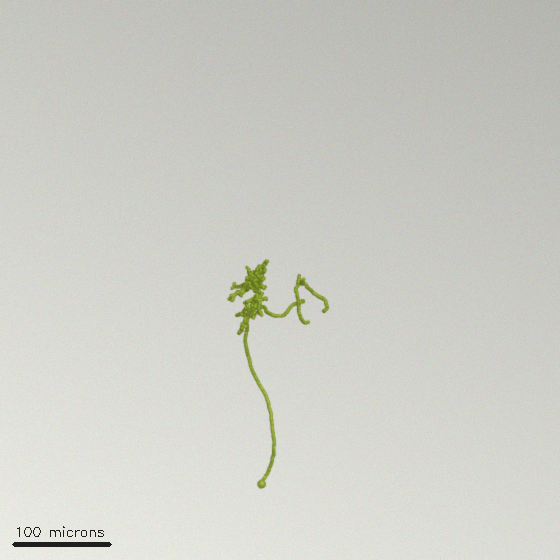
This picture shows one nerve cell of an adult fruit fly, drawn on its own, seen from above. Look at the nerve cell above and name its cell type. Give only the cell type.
IN06A061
